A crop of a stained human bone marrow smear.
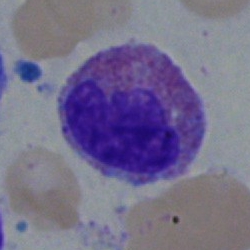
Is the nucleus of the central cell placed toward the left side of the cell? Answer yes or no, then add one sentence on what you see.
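Yes. The nucleus lies toward the left side of the cell.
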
